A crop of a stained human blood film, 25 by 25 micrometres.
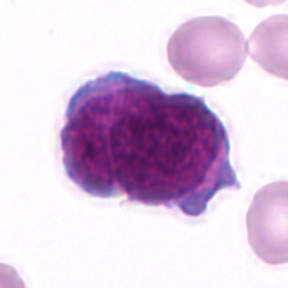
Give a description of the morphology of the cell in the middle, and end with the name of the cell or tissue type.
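Cell approx. 16 by 12 micrometres. Outline irregular, with a small blunt bulge at lower right. Nucleus fills most of the cell; cytoplasm a thin rim, widest at lower right. No vacuoles visible in cytoplasm. Cell: atypical promyelocyte.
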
